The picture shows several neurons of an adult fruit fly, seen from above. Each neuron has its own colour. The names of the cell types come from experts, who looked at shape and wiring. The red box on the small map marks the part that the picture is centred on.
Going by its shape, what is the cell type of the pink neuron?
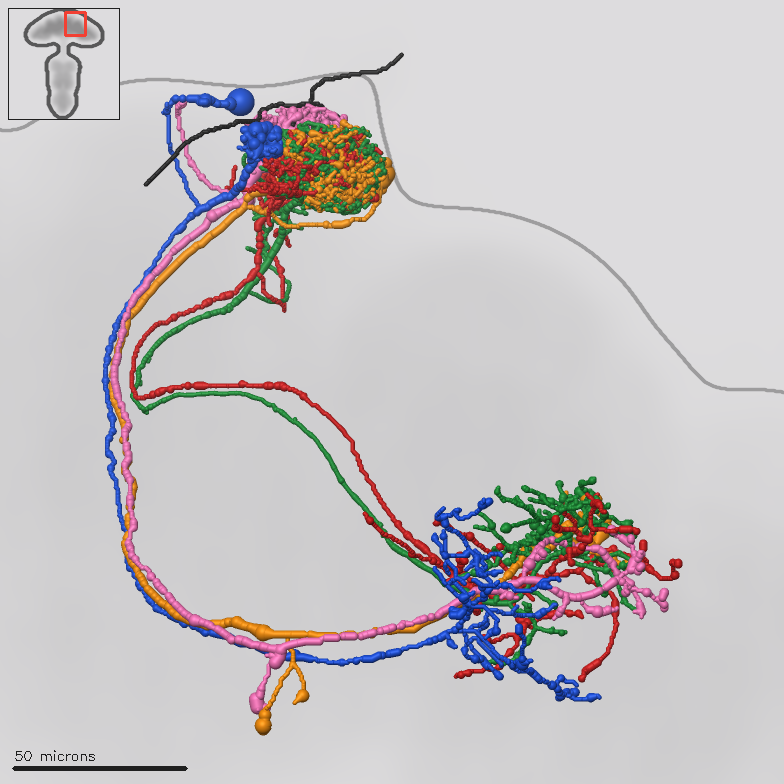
VA1d_adPN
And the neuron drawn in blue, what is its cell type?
DA3_adPN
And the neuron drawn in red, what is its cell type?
M_vPNml55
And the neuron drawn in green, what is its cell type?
DA1_vPN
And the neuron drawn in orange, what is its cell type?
DA1_lPN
